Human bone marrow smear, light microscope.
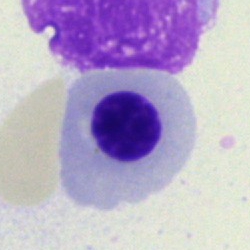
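Erythroblast at the centre of the stained marrow smear; you'll notice no nucleolus shows in its nucleus. The cytoplasm is abundant, covering more area than the nucleus, and it's a pale grey-blue with no visible granules.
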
